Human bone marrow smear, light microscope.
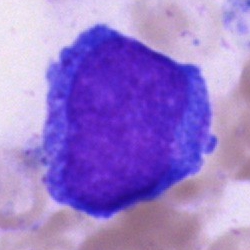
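Blast: the central cell of a stained human bone marrow smear under the light microscope. Its chromatin is finely dispersed, with small paler spots scattered throughout. A narrow rim of deep blue cytoplasm surrounds the nucleus and is widest on the right side of the cell. Small rounded blebs line the cell margin, most visibly on the right and lower left.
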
